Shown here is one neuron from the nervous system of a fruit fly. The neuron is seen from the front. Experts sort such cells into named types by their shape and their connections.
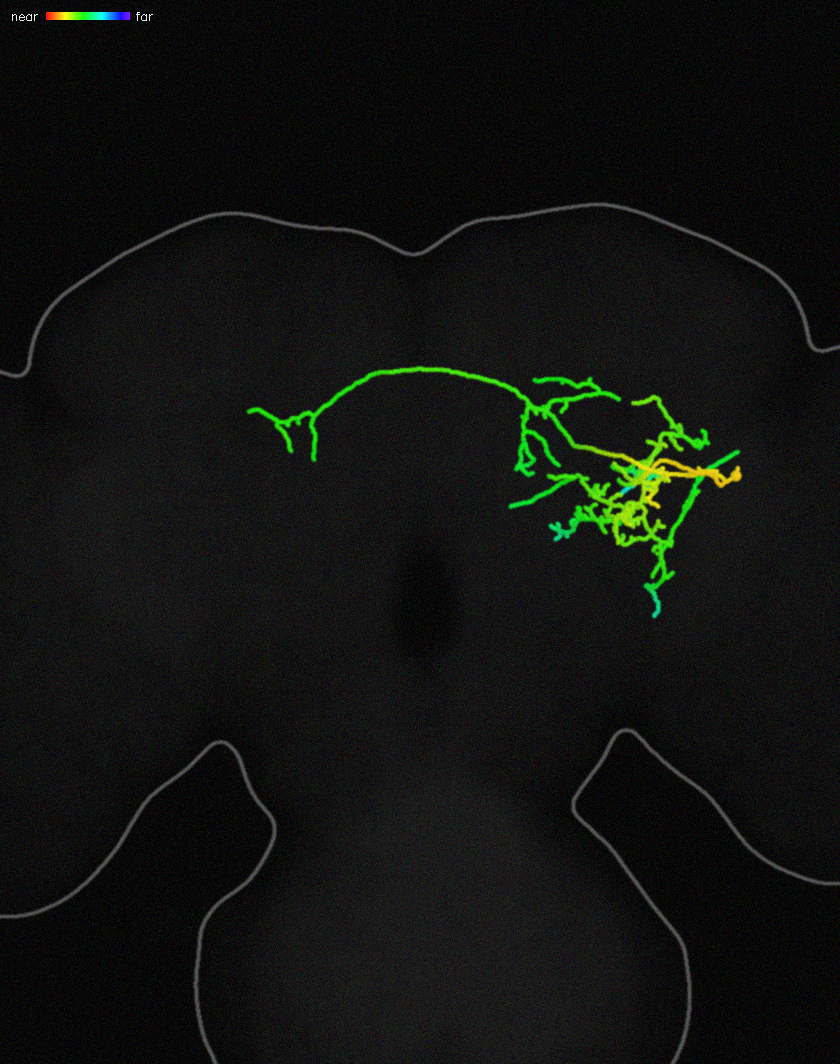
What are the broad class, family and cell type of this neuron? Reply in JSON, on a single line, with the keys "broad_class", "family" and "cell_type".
{"broad_class": "central-brain intrinsic neuron", "family": "hemilineage VLPa1_medial", "cell_type": "aSP10A_b"}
